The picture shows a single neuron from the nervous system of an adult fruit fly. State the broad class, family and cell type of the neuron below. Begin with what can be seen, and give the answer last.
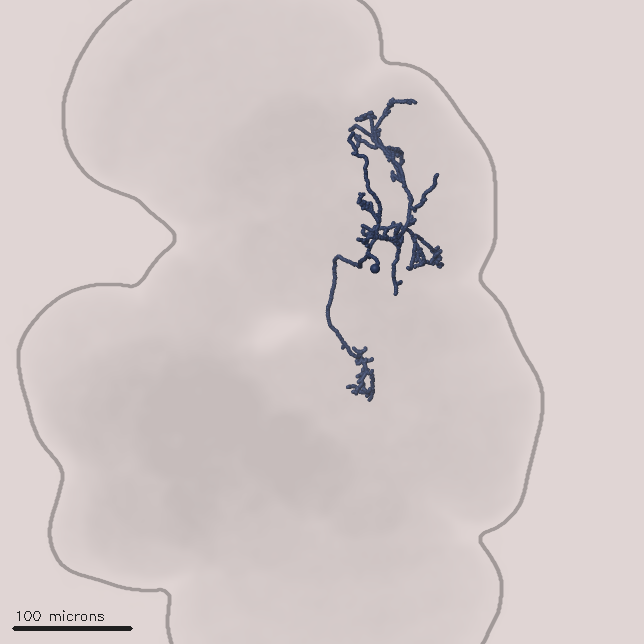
The cell body can be seen in the middle of the picture. From top to bottom in the picture it spans about 250 microns. Its broad class is central-brain intrinsic neuron. Its family is hemilineage DM5_central. Its cell type is IB070.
